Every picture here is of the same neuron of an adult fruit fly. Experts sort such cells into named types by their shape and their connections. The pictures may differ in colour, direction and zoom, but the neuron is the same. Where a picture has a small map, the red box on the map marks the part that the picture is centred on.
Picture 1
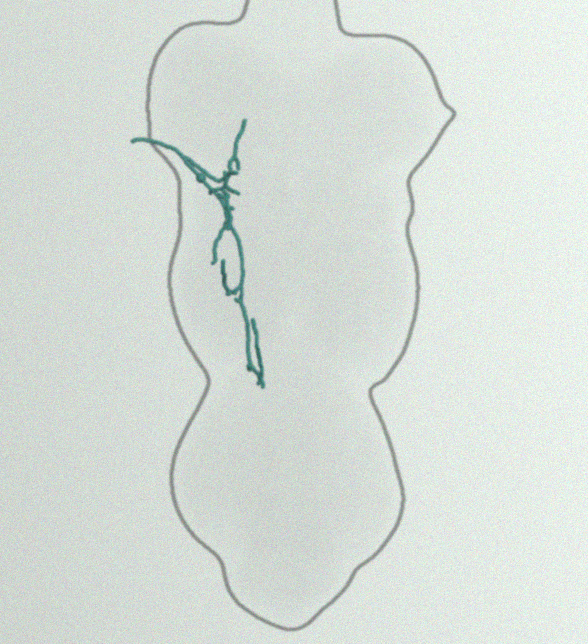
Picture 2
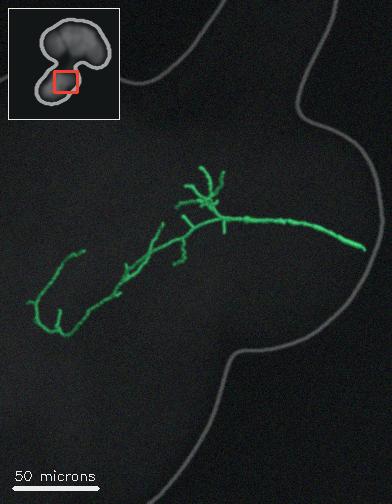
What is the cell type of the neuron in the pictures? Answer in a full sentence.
The cell type is SNpp11.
